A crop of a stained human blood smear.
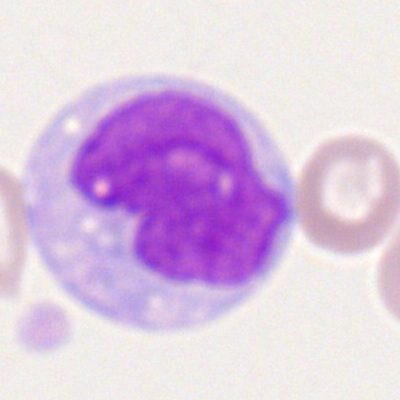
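Monocyte in the centre of a stained human blood smear. The outline is round and smooth. The folded, indented nucleus lies toward the upper right, its concave side facing the lower left, where the abundant pale grey-blue cytoplasm is widest.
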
